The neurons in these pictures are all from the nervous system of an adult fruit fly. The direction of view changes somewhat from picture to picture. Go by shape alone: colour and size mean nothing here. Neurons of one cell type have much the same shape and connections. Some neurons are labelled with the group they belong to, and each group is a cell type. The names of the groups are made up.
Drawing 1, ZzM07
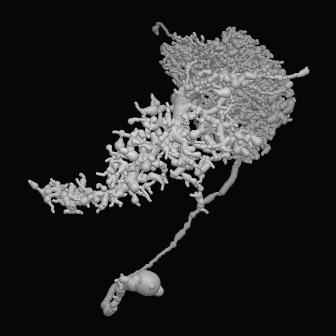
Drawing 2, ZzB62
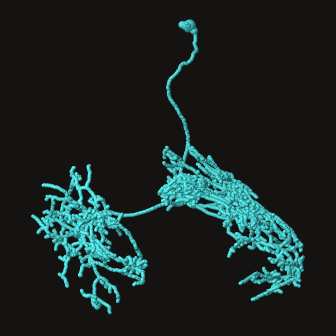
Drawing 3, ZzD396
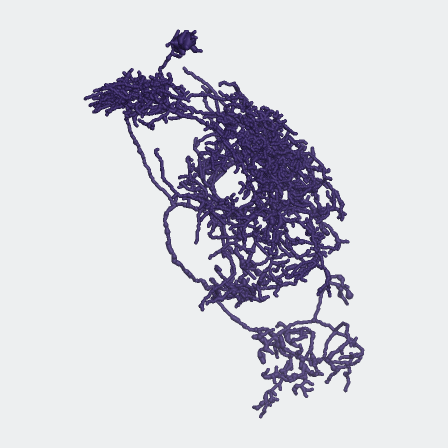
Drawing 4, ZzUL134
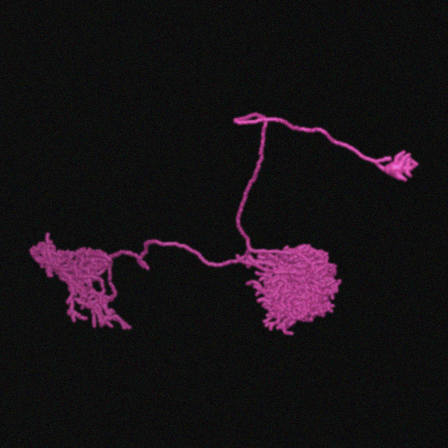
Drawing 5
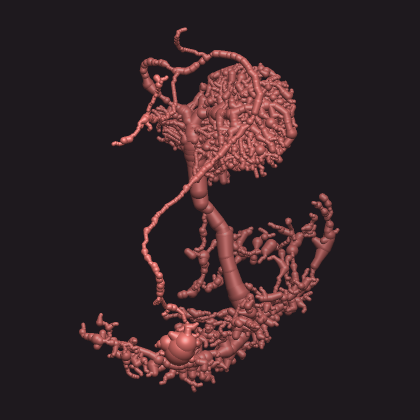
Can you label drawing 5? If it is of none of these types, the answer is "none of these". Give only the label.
ZzM07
